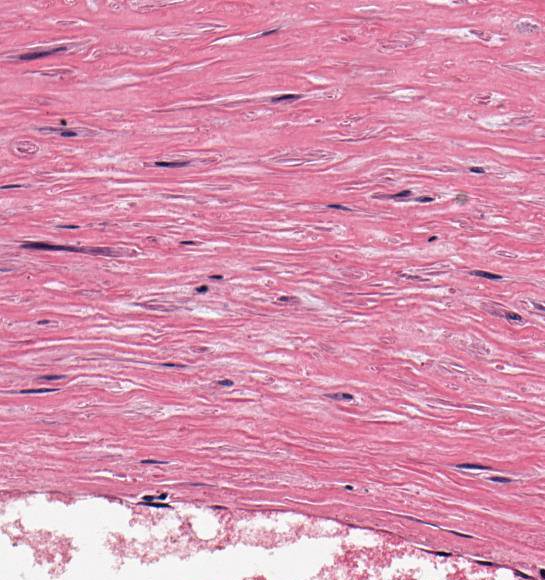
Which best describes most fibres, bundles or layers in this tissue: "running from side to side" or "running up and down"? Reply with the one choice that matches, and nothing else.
Running from side to side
